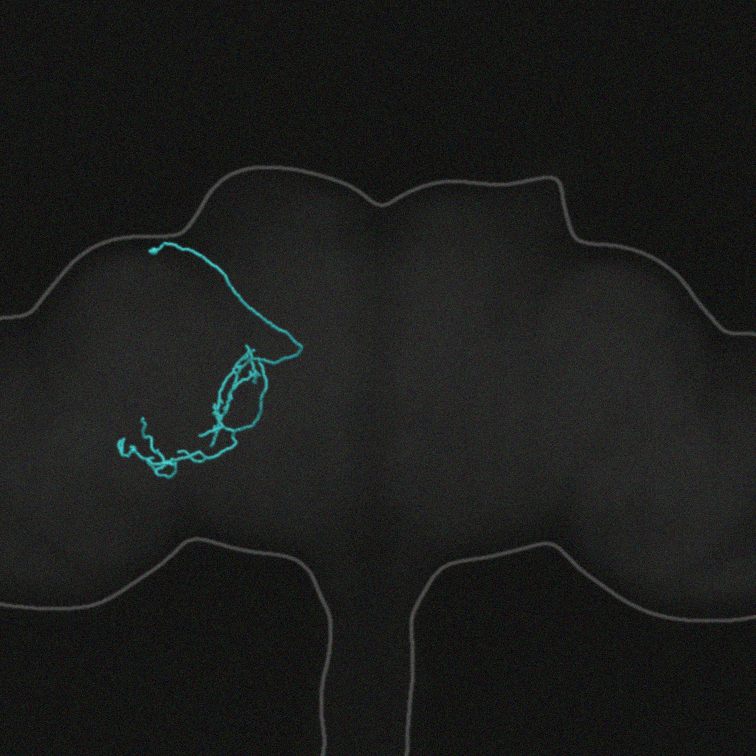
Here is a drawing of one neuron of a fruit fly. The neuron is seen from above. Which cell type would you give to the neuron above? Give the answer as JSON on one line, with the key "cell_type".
{"cell_type": "WEDPN8B"}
